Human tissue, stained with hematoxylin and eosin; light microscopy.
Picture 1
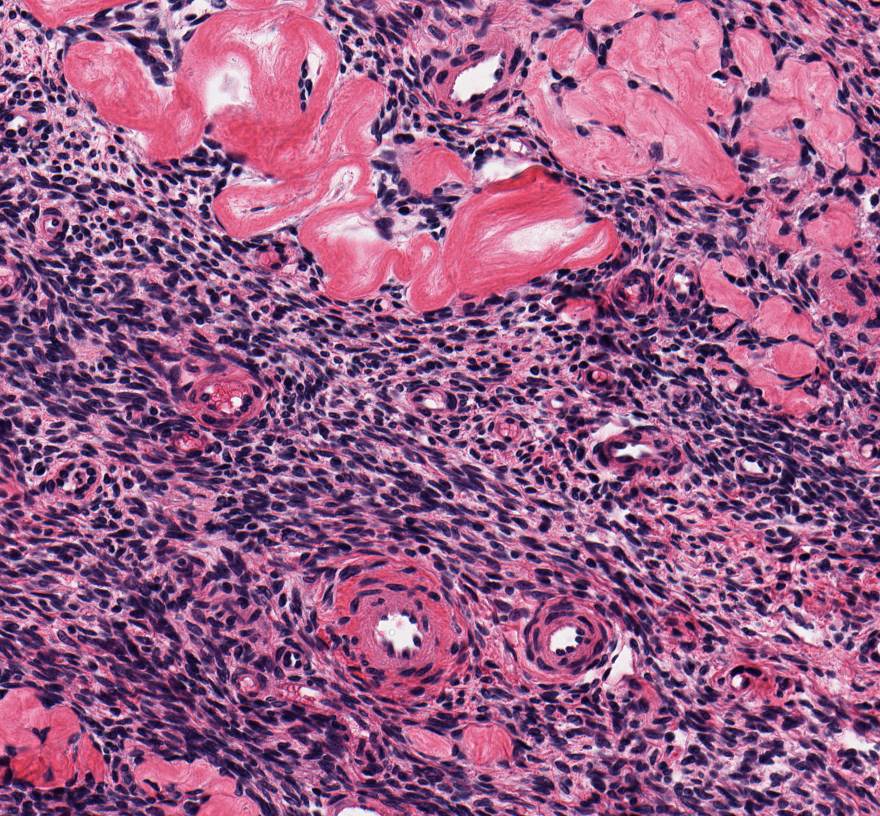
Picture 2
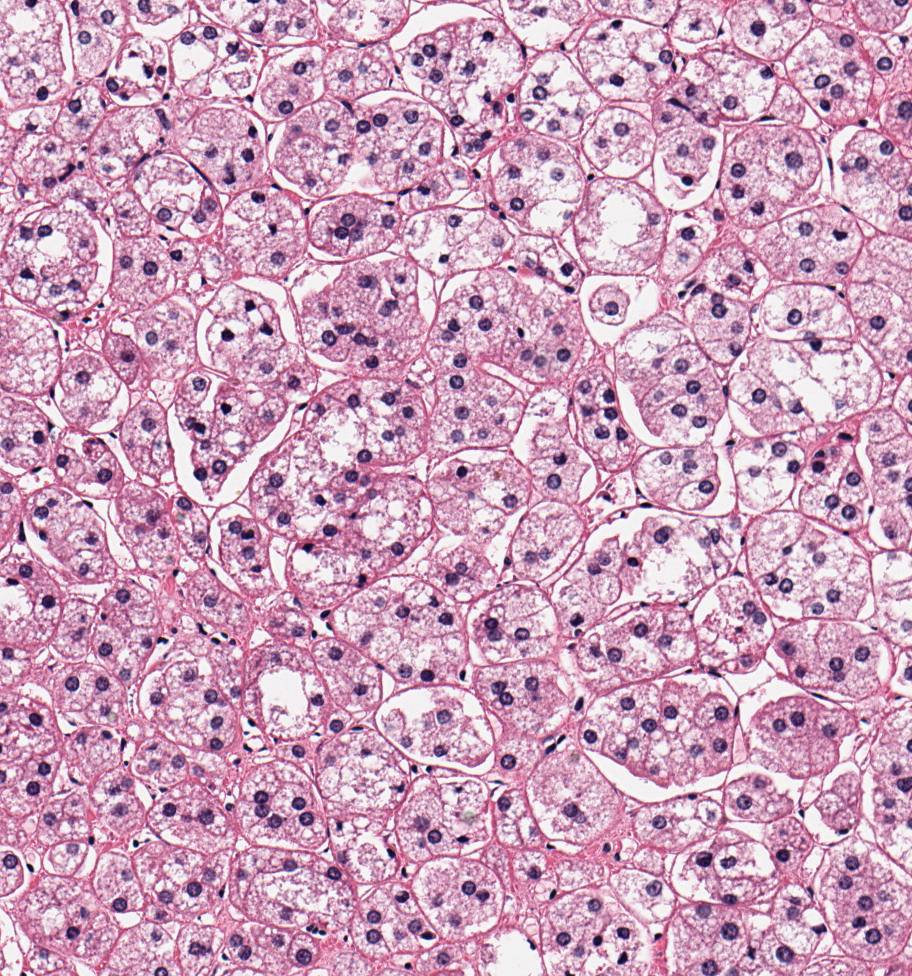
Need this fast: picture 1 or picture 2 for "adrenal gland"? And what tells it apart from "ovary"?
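The ovary is in picture 1, the adrenal gland in picture 2. Most of the ovary field is densely cellular stroma of closely packed spindle cells with dark, elongated to oval nuclei and scant cytoplasm. These spindle cells run in short streams swirling in different directions, not in one parallel line. Small vessels with thick, concentric pink walls and narrow round lumens are scattered through the stroma, most clearly in the lower middle. In the adrenal gland, the nest cells have abundant pale pink cytoplasm filled with many small clear vacuoles. The nests contain no true gland lumens and no secretion such as colloid. Small, dark, flattened nuclei lie along thin-walled capillary channels in the septa between nests. No fat cells are present in this field.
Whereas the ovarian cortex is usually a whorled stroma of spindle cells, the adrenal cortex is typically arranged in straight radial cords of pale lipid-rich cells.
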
